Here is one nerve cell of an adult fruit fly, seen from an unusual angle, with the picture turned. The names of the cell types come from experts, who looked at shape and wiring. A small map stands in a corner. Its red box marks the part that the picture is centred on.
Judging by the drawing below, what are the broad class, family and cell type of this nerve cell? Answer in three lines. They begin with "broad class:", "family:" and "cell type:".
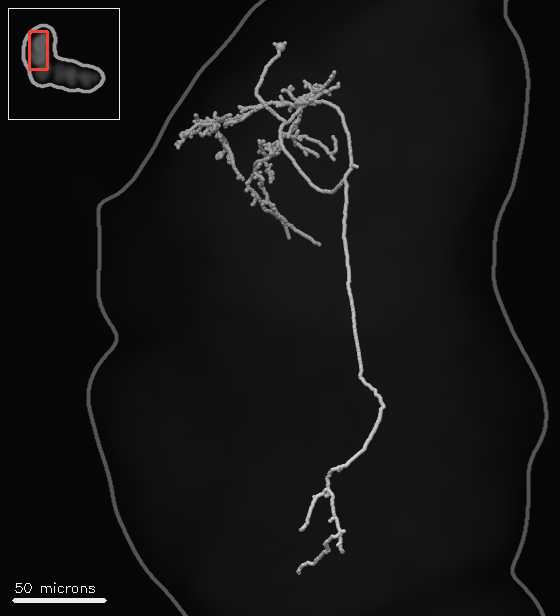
broad class: central-brain intrinsic neuron
family: hemilineage VLPl&d1_dorsal
cell type: CB4217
